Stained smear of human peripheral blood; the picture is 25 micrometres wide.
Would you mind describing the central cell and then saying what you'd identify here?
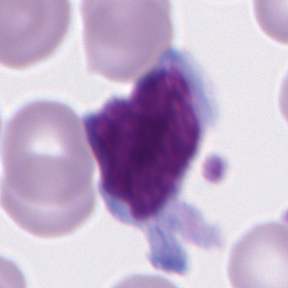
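Looking first at the nucleus, I find it fills most of the cell, with an irregular, angular shape about 13 by 10 micrometres. The chromatin strikes me as dark purple and coarsely streaked. There's not much cytoplasm, just a scant pale blue layer, and it trails off in ragged, frayed extensions, mostly along the lower edge. My name for it: typical lymphocyte.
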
